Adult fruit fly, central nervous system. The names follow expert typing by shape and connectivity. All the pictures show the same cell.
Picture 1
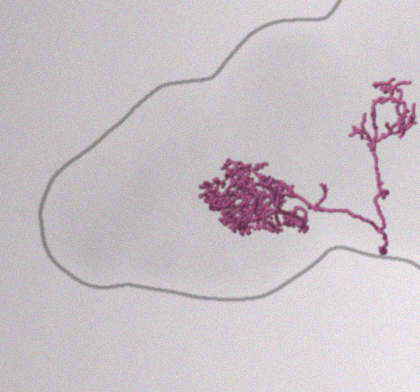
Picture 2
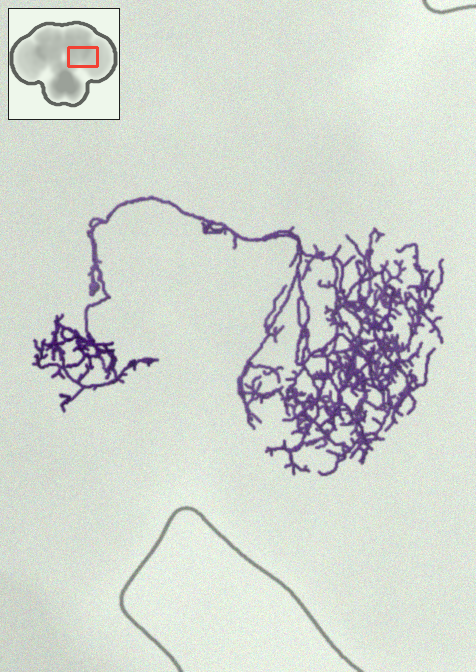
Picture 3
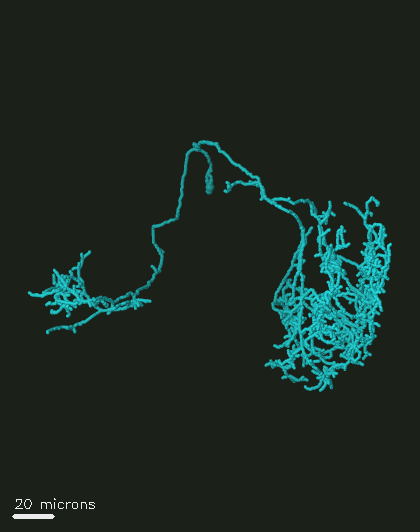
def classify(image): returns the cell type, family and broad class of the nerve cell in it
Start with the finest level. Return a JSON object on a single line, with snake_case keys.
{"cell_type": "LT47", "family": "LT", "broad_class": "visual projection neuron"}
